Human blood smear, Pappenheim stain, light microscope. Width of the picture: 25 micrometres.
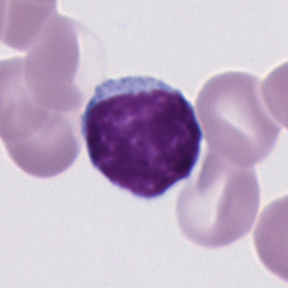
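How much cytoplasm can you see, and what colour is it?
Only a scant amount, pale blue, with most of what is visible lying along the upper side of the cell.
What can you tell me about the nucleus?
It is round in outline and about 10 micrometres across, in a cell about 11 micrometres across, so it fills about 80% of the cell's area. Its chromatin is dense, dark purple and coarsely clumped.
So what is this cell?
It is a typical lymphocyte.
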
